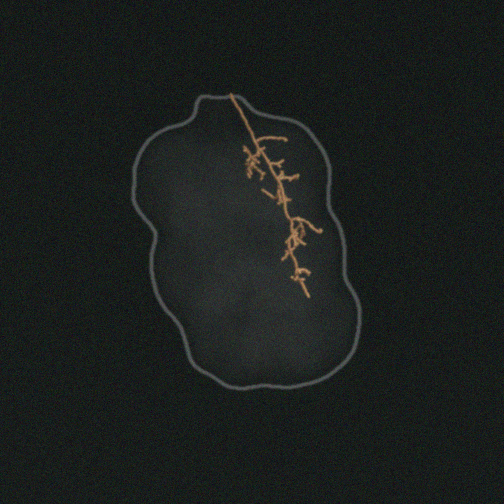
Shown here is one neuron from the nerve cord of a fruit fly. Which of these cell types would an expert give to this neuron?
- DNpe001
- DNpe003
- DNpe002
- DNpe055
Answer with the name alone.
DNpe002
